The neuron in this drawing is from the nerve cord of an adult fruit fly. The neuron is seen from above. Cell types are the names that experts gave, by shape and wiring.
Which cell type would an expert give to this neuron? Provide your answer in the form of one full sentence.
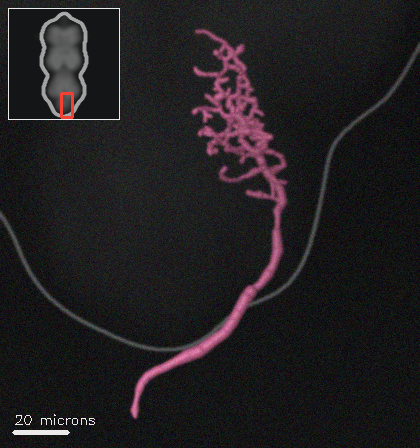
The cell type INXXX373 is the type of this neuron.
